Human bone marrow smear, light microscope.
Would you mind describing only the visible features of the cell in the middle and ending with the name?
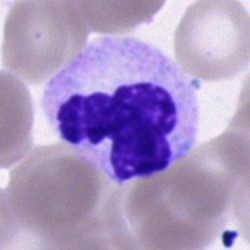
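The outline is smooth and roughly rounded, with a few blunt corners. Chromatin stains dark purple and is coarsely clumped. No nucleoli are visible within the nucleus. Cytoplasm is abundant and pale lilac-blue. The cell is a segmented neutrophil.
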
